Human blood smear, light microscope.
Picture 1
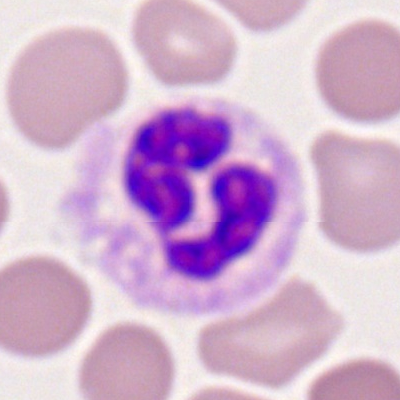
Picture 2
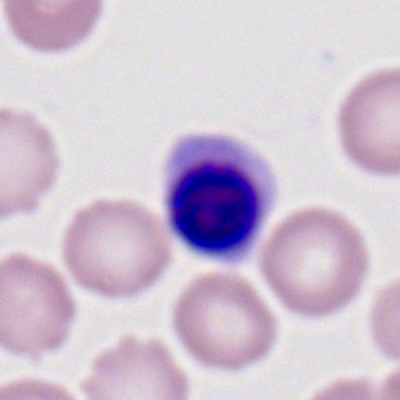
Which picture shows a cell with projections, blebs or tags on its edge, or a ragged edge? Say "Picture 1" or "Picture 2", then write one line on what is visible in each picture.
Picture 1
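Picture 1: The outline is roughly round with a slightly ragged edge on the left side.
Picture 2: The cell outline is smooth, with no surface projections.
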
